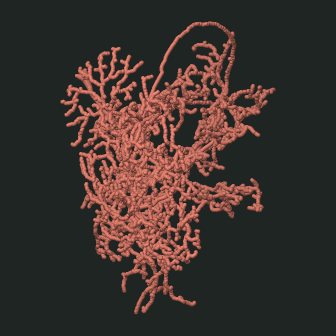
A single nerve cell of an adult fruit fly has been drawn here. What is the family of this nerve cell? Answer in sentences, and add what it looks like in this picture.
The family is LT. It is a visual centrifugal neuron. The picture shows dozens of branch ends. As drawn here it is taller than it is wide.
